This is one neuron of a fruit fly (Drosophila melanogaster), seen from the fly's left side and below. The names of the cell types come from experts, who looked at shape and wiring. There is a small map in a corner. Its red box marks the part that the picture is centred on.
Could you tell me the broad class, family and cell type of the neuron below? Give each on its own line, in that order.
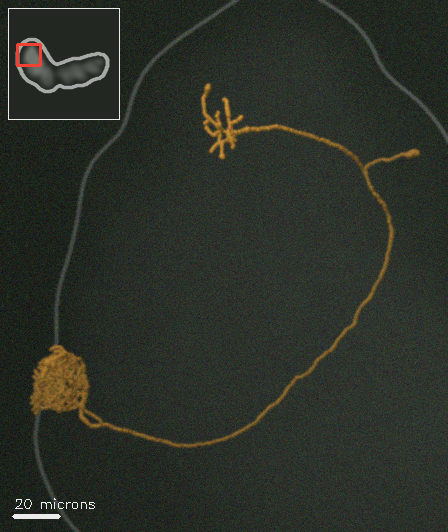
central-brain intrinsic neuron
hemilineage ALl1_ventral
DA1_lPN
